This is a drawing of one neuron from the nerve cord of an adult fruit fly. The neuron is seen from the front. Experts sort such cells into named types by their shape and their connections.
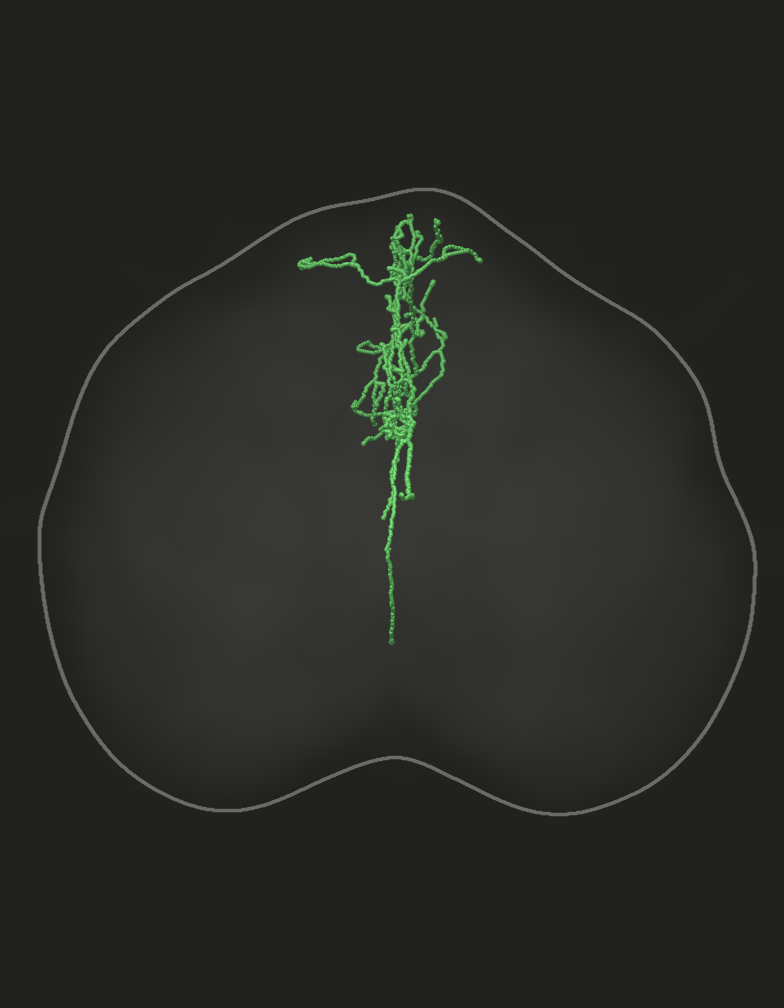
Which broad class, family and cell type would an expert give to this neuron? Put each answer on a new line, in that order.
descending neuron
hemilineage SMPpv2_dorsal
DNpe036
